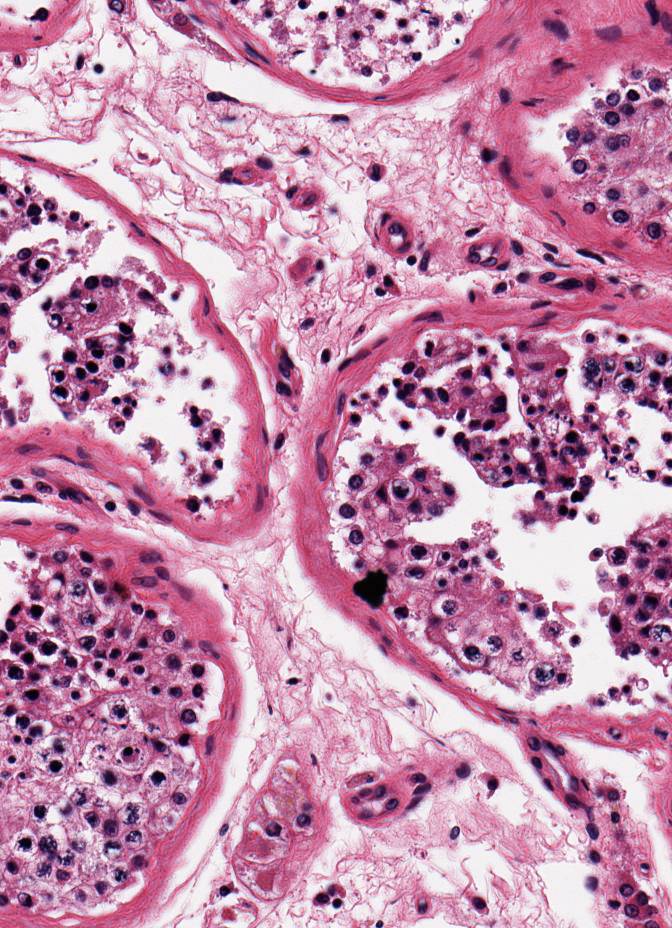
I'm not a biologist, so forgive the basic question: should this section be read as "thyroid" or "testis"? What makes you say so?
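Testis.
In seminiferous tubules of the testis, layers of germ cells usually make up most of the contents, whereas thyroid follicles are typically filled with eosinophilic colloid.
Tubules here hold small dark cells, with larger cells scattered among them that have big round nuclei and pinkish cytoplasm, most of all in the right-hand tubule. Several rounded tubules, cut across, separated by a branching band of loose stroma through the centre. Each tubule bounded by a thick, pink, layered wall containing flattened, elongated nuclei. Stroma pale, wispy and fibrillar, with sparse cells.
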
